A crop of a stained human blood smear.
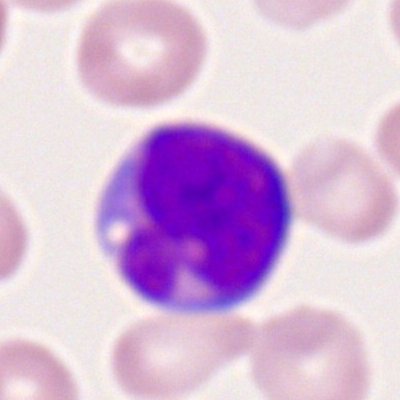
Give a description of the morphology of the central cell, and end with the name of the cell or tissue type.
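See how the nucleus fills most of the cell and sits off-centre, over toward the right. The pale blue cytoplasm is widest on the left, with a small clear vacuole at its left edge. That one's a myeloblast.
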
